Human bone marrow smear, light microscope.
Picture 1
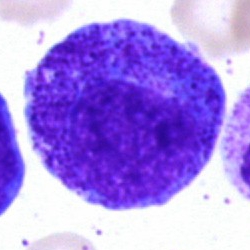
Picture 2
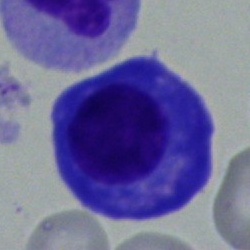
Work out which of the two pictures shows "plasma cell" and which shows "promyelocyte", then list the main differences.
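Looking at the two, the first is the promyelocyte and the second the plasma cell. In the promyelocyte I see a round outline, a nucleus set off toward the lower right, and chromatin that is fine rather than coarsely clumped. Numerous purple granules fill its blue cytoplasm, and some lie over the nucleus as well.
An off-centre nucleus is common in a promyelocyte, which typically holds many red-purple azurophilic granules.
The plasma cell is roughly round but slightly angular in places, with a small pointed projection at its top edge. Its nucleus sits a little toward the upper left, leaving a wider band of deep blue cytoplasm at the lower right, and its chromatin is dense and dark purple throughout. I can find no granules in that cytoplasm.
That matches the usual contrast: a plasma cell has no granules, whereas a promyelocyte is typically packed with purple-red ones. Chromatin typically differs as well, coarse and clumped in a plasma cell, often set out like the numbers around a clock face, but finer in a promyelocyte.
Here that shows as fine chromatin in the first cell against dense chromatin in the second.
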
